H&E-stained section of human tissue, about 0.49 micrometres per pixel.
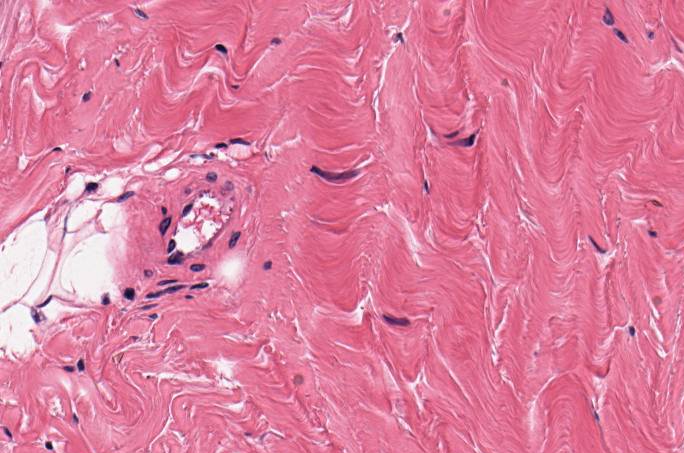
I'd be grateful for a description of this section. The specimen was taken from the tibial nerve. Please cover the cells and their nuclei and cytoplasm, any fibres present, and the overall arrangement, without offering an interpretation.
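Dense, deeply pink-staining collagen bundles occupy nearly the whole field. The bundles are wavy; in the right half they run mostly from top to bottom. Scattered between them are a few cells with slender, spindle-shaped, dark nuclei. No epithelium or glands appear anywhere in the field.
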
